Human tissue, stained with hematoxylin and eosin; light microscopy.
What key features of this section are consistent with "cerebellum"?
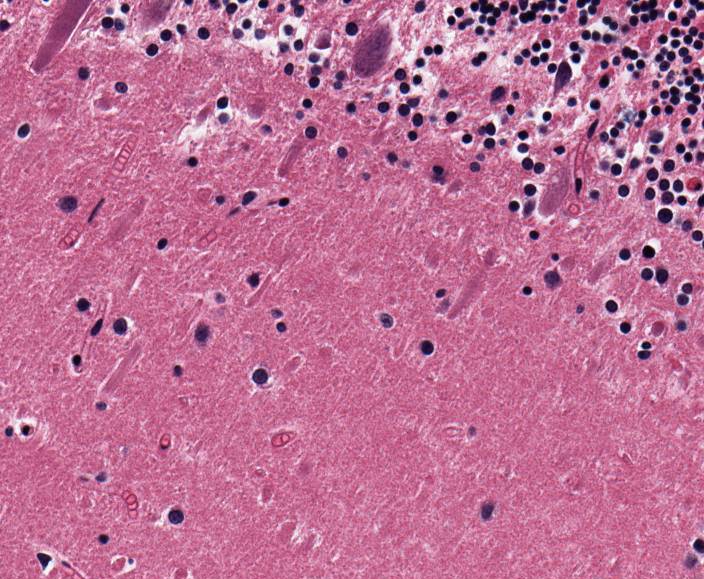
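Section: cerebellum. Most of field, including left and lower parts: pale pink, finely fibrillar neuropil with sparse scattered nuclei.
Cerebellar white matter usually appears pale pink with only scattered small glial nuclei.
Pale area consistent with that appearance. Scattered cells in the neuropil: small, round to oval, dark nuclei. Upper right corner: densely cellular zone of closely packed nuclei, small, round and darkly stained, with very little visible cytoplasm.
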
